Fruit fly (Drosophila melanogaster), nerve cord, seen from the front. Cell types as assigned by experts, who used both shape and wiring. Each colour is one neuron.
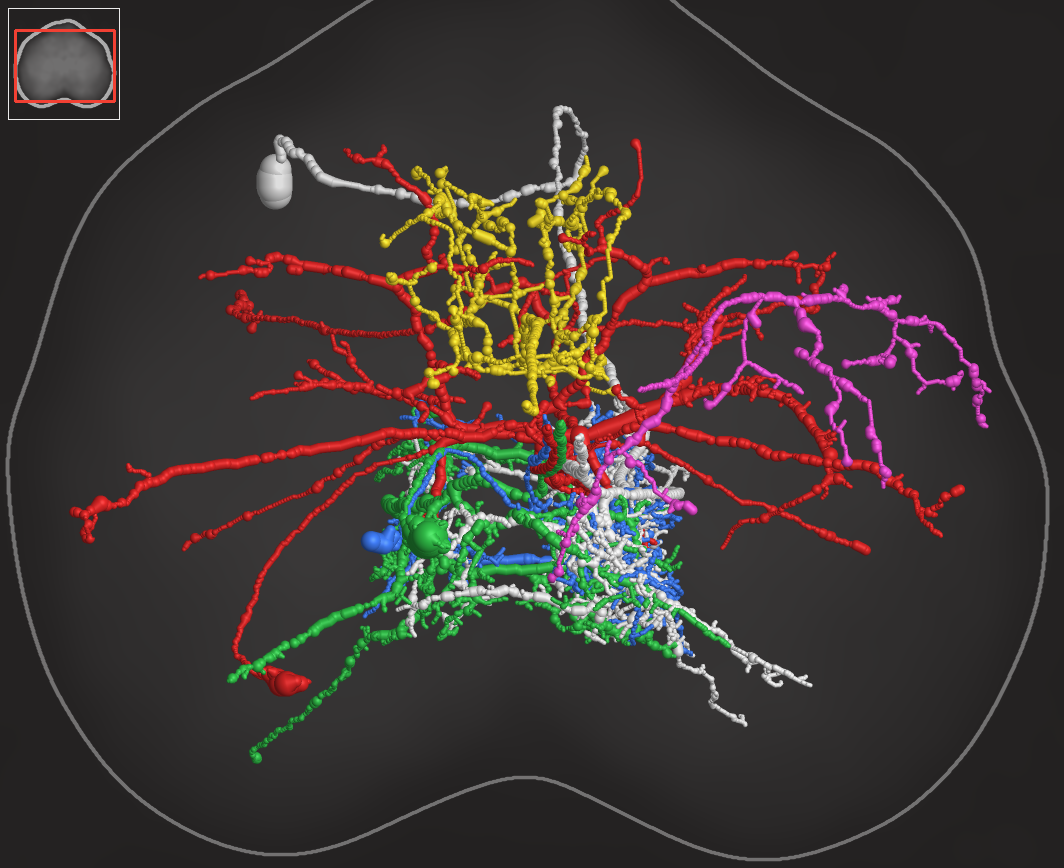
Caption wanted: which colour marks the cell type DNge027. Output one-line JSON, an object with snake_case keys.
{"colour": "magenta"}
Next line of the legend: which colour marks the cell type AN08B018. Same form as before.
{"colour": "green"}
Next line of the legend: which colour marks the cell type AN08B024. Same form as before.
{"colour": "blue"}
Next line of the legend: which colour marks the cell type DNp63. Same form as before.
{"colour": "yellow"}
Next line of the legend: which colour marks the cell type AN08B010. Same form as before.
{"colour": "red"}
